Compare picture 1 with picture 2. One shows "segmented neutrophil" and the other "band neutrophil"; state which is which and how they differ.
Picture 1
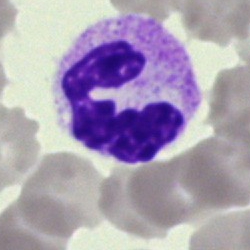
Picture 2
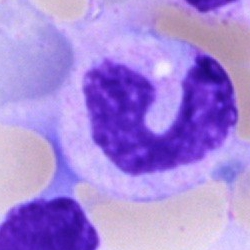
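Answer: picture 1 is the segmented neutrophil and picture 2 is the band neutrophil. Nucleus shape: in picture 2 the nucleus is a curved, horseshoe-shaped band with its opening facing upward, and a small clear white spot lies at the top of its notch.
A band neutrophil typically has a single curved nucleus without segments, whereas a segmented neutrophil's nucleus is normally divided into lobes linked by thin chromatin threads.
Chromatin: dense and dark purple throughout in the segmented neutrophil, dark purple and coarsely clumped in the band neutrophil.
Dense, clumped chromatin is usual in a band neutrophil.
Nucleoli: none are visible in either cell.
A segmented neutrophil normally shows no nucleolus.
Outline: the segmented neutrophil is roughly round and smooth.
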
